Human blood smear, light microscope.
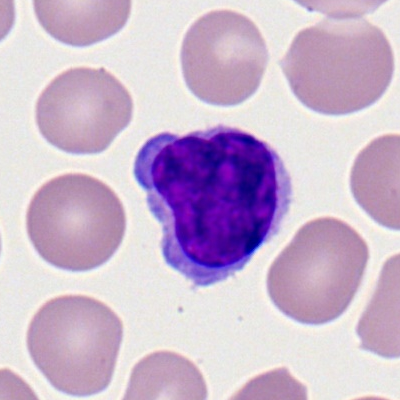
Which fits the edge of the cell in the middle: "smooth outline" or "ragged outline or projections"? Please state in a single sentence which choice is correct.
It is a rough edge that this cell shows.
